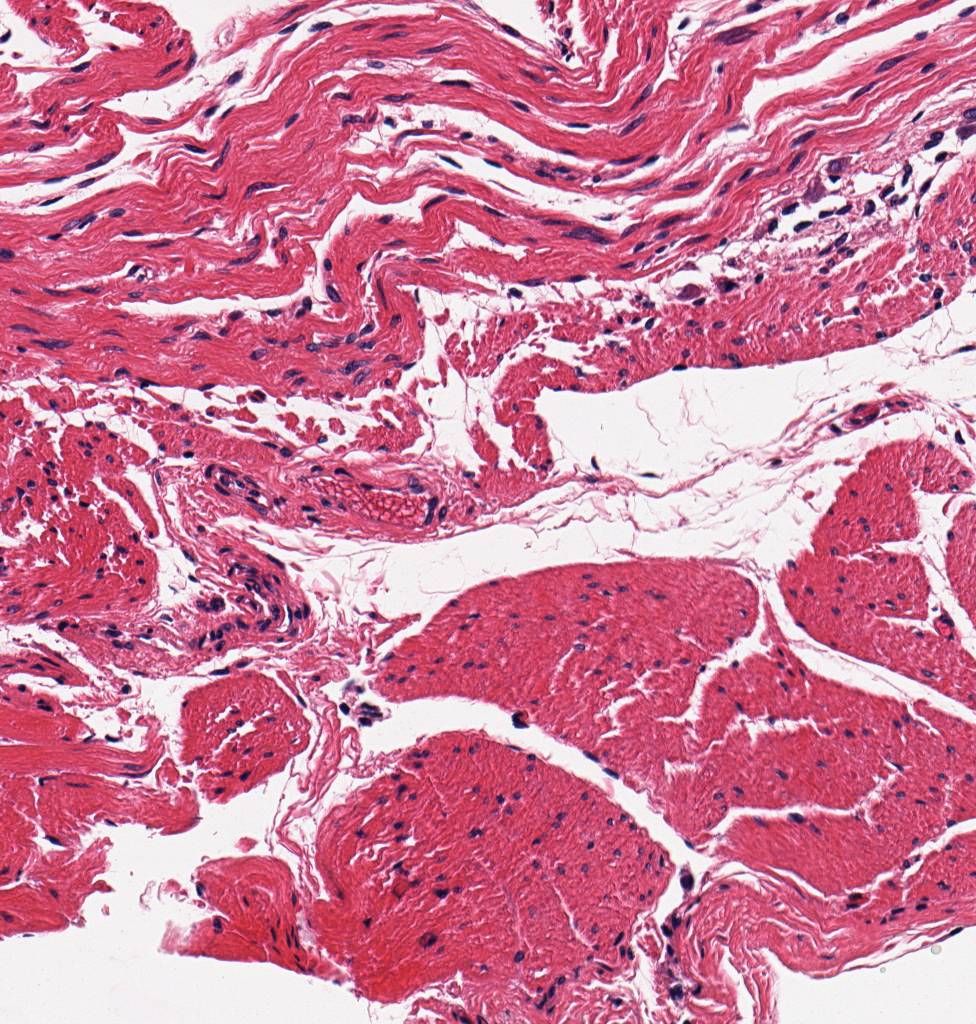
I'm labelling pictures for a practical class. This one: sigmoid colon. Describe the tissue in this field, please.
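Bundles of smooth muscle cells, separated by narrow septa, make up almost the entire field. Where the bundles are cut across, chiefly in the lower half and most of all at the right, they form rounded blocks with scattered dot-like nuclei. In lengthwise-cut fibres the nuclei are elongated and cigar-shaped, and they lie centrally within the cells. The cytoplasm is deeply eosinophilic and homogeneous, with no visible cross-striations.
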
